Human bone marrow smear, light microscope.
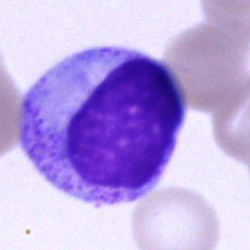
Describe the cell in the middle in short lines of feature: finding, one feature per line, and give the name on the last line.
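Nucleus: several small pale spots within
Cytoplasm: blue, a broad crescent left of the nucleus
Granules: fine, purple, densest along left and lower edge
Pale zone: granule-poor, against the nucleus at upper left
Name: myelocyte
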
